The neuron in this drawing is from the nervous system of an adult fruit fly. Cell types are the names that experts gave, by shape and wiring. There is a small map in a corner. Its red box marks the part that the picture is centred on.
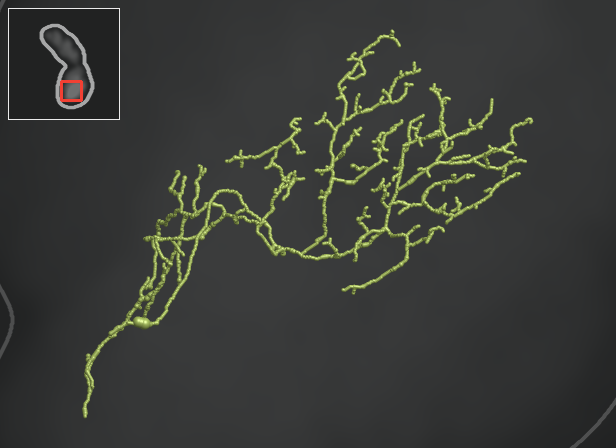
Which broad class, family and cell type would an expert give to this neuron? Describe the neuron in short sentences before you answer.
Its cell body lies at the lower left of the picture. The picture shows dozens of branch ends. It is a visual projection neuron. Its family is hemilineage VPNp&v1_posterior. Its cell type is LoVP41.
